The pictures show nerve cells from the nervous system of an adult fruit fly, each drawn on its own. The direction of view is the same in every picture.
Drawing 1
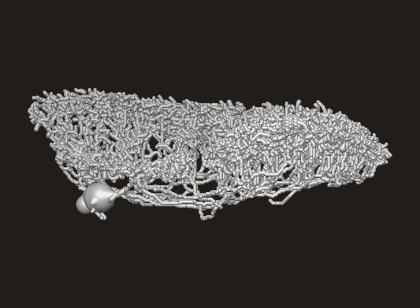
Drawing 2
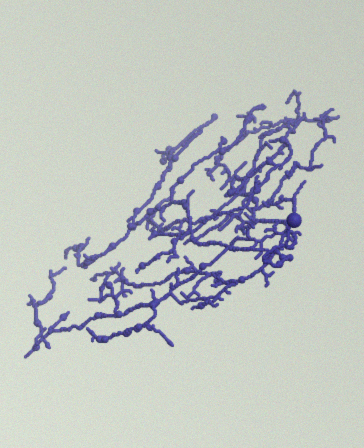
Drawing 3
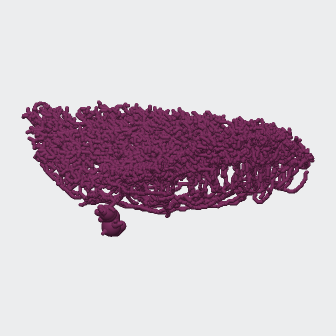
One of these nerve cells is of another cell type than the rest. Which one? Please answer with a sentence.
Drawing 2 shows a nerve cell of another cell type.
